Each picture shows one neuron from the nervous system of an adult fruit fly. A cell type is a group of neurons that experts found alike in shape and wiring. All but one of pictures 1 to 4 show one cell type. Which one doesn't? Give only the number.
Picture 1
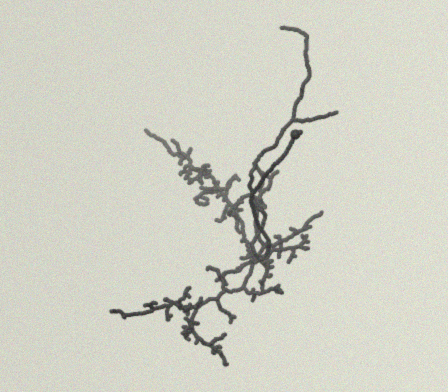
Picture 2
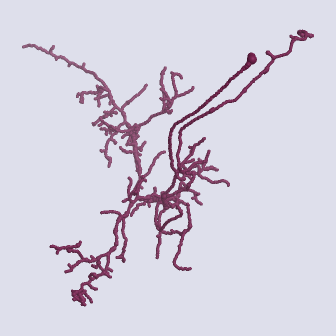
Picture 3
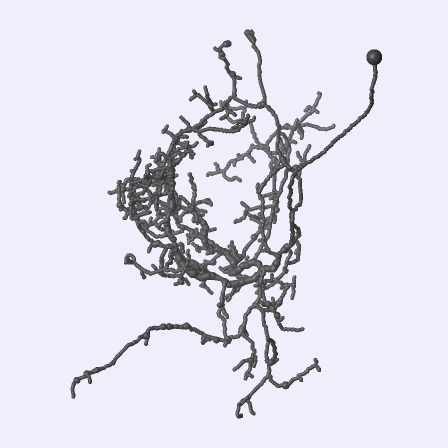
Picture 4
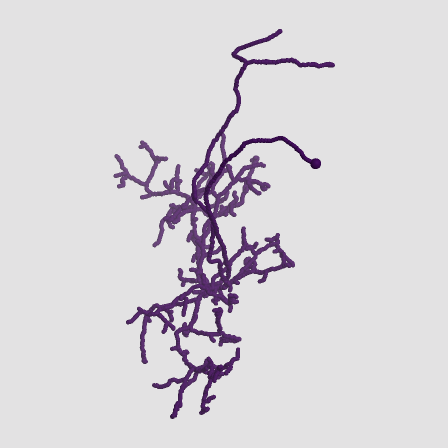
3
